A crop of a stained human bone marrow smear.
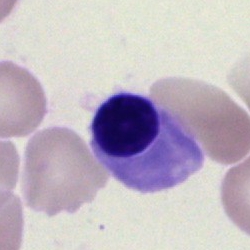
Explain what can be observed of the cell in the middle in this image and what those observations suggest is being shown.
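Positioned off-centre toward the upper left of the cell, the nucleus contains no visible nucleolus. The cytoplasm is pale-to-medium blue-violet and shows no distinct granules. The cell is an erythroblast.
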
